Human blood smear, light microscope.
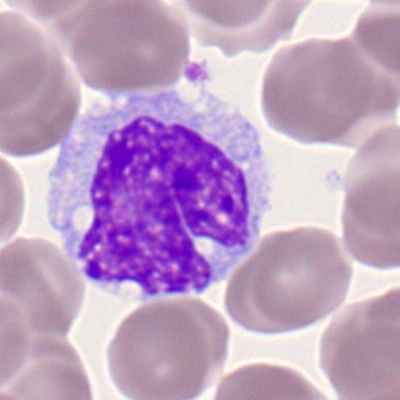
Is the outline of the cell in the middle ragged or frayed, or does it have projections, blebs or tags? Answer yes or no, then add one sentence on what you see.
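Yes. The cell outline is roughly round with a slightly uneven, frayed edge.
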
